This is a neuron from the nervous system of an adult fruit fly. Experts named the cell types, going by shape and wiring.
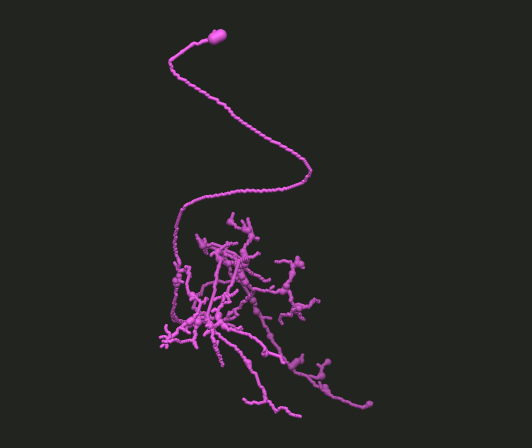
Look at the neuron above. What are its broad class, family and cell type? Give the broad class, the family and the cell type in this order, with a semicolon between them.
nerve-cord intrinsic neuron; hemilineage 02A; IN02A056_a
